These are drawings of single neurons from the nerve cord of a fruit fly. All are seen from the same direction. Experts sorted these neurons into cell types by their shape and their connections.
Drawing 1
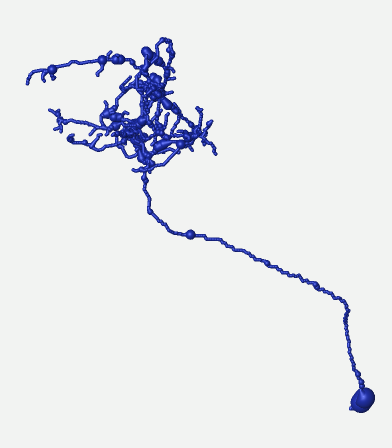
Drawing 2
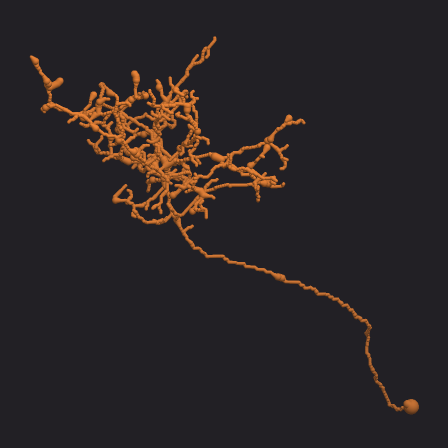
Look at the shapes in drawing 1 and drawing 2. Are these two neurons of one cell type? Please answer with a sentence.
They are of different cell types.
